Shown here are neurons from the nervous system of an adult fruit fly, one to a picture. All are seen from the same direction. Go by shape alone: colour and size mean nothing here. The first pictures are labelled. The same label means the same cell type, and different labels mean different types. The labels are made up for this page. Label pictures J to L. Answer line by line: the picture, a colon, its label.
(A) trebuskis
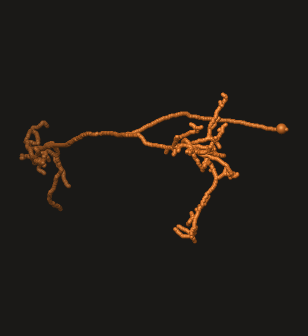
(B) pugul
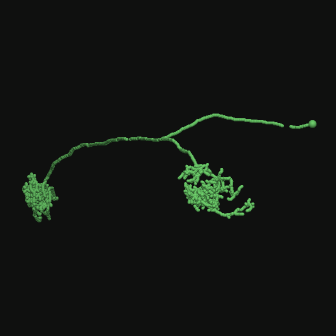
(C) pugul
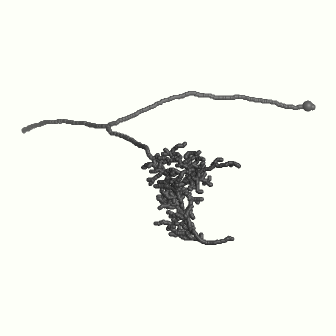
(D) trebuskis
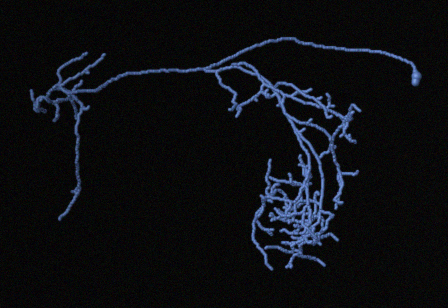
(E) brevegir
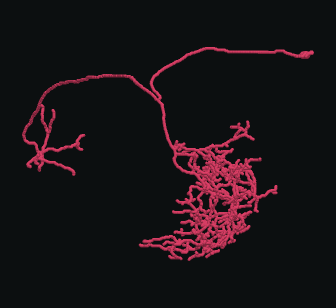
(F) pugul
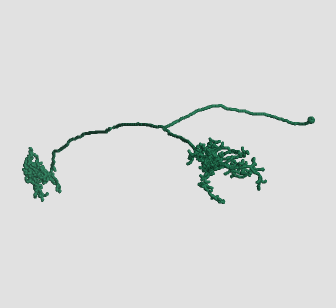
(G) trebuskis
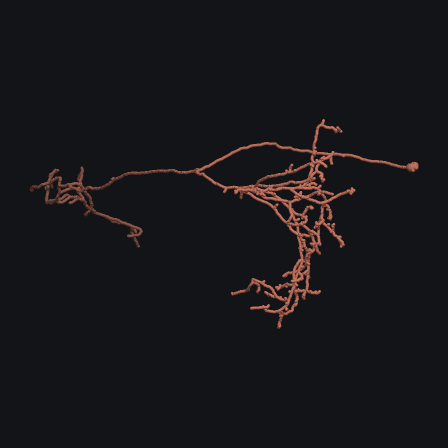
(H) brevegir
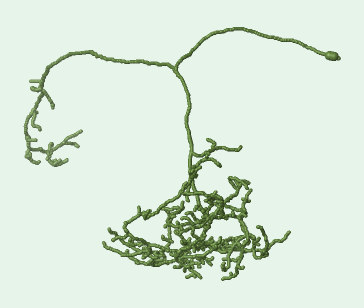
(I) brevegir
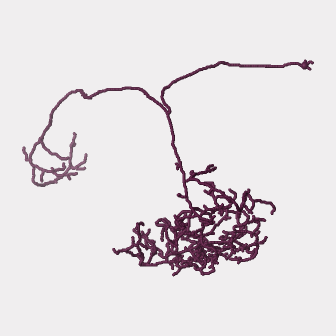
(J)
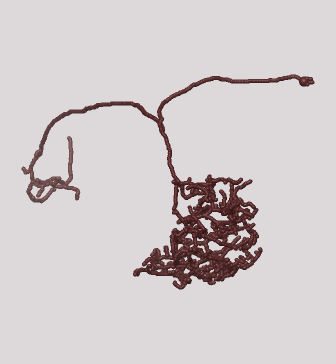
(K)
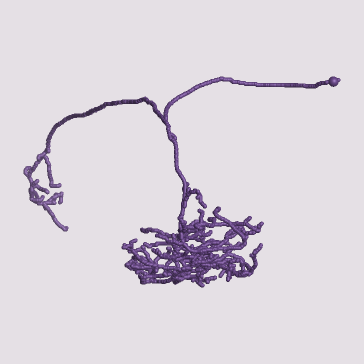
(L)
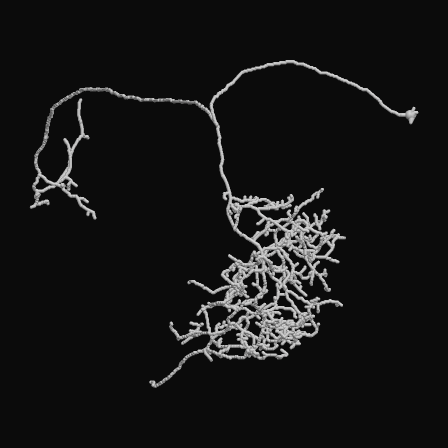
J: brevegir
K: brevegir
L: brevegir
